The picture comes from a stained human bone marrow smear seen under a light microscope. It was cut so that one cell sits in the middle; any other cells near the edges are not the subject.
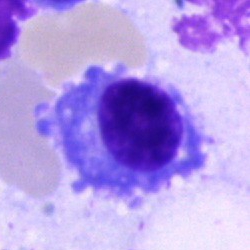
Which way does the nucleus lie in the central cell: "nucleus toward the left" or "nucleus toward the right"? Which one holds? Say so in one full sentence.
In this cell, the nucleus is set toward the right side.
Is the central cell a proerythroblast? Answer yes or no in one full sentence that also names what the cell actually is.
No, looking at the central cell, it is a plasma cell rather than a proerythroblast.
